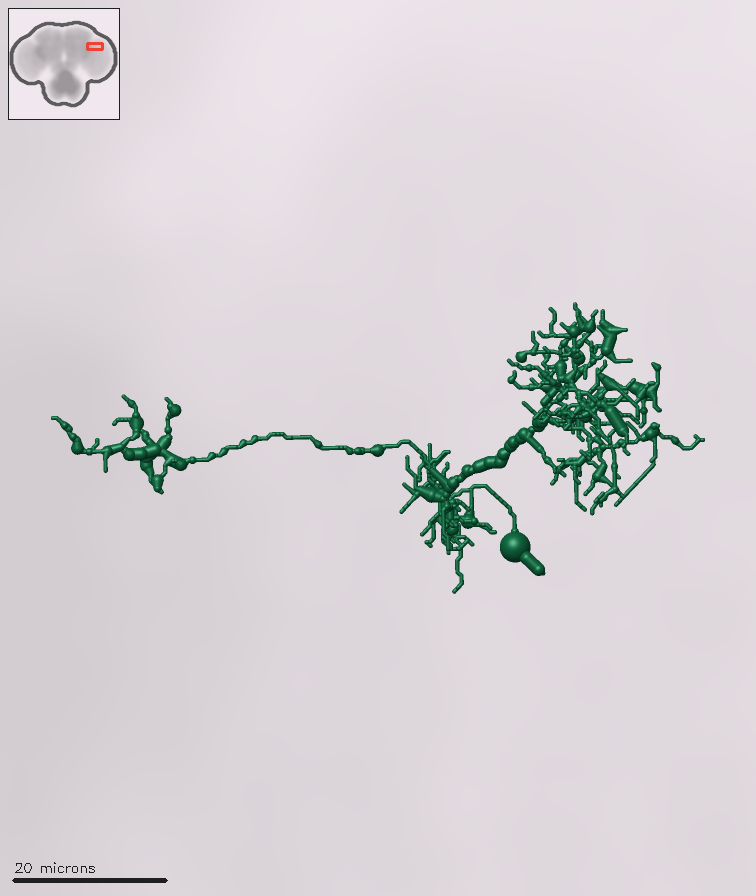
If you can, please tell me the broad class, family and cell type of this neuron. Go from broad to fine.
optic-lobe intrinsic neuron; Y; Y3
